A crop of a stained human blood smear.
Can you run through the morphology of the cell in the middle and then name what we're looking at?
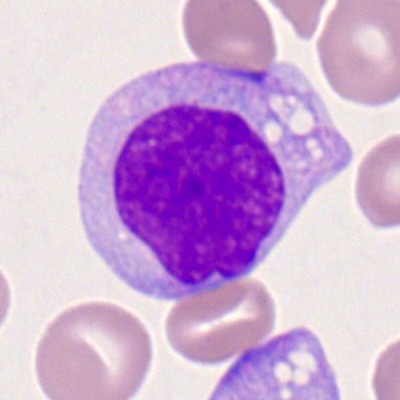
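Outline mostly rounded, jutting out in a blunt point on the right. Chromatin finely spread in a delicate pattern, not in coarse dark clumps. Cytoplasm pale greyish blue; several clear vacuoles clustered in the upper right. Cell: monocyte.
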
